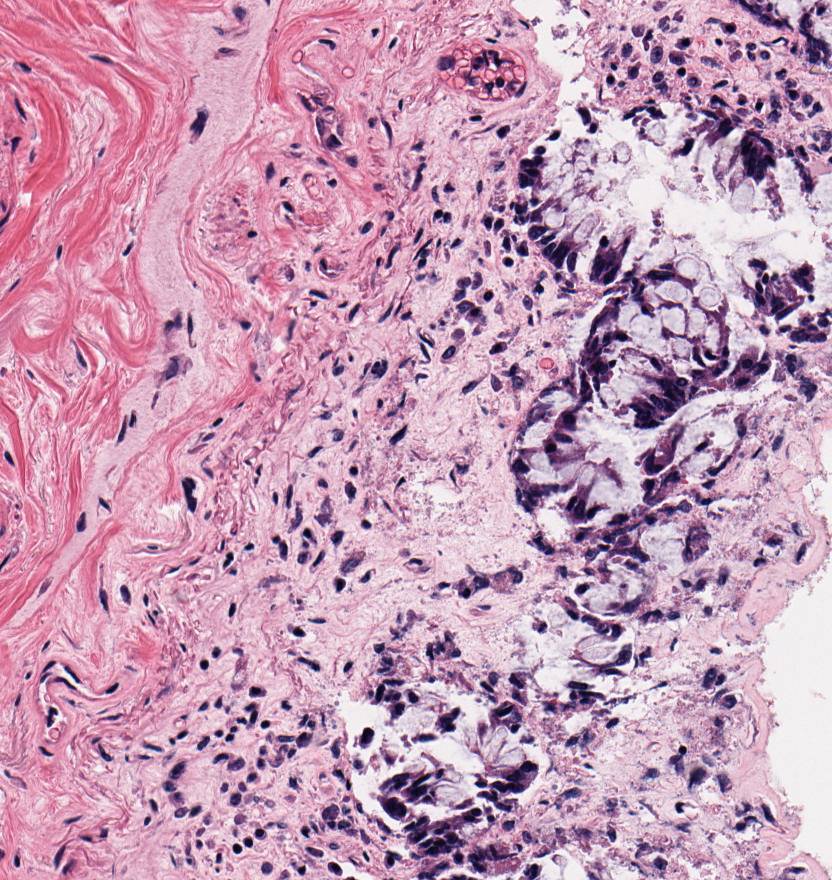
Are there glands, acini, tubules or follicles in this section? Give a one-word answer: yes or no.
Yes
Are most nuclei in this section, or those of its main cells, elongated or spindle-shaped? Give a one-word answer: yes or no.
Yes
